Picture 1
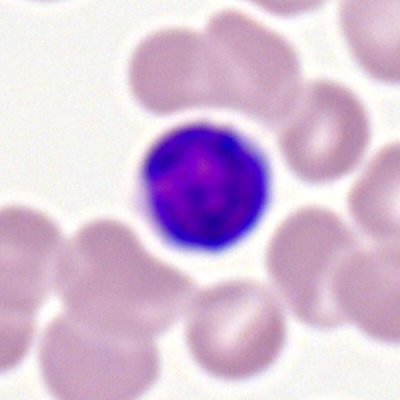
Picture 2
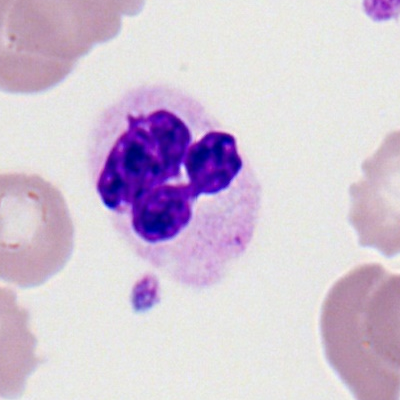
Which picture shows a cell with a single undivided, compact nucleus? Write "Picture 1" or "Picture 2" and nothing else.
Picture 1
